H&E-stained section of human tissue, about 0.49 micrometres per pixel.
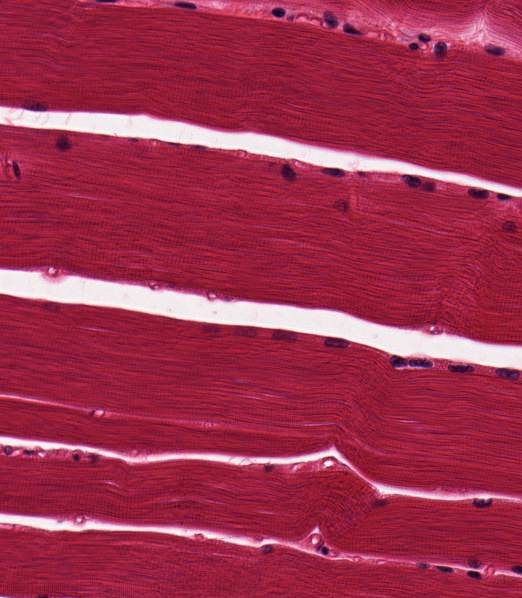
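Skeletal muscle, haematoxylin and eosin, longitudinal section. Fibres long, unbranched. Fine transverse cross-striations in fibre cytoplasm. Nuclei flattened, elongated, dark, at fibre edges. Cytoplasm deep, intense eosinophilic red.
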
